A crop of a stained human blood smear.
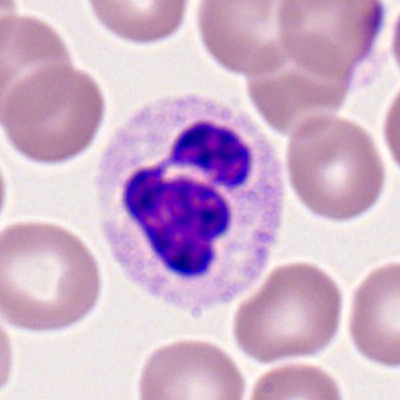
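Segmented neutrophil in a stained human blood smear. The cell has a round, smooth outline. Its nucleus is divided into two lobes, the larger at the lower left and the smaller at the upper right. The chromatin is dense, dark purple and clumped.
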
